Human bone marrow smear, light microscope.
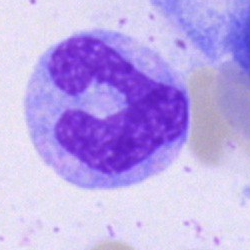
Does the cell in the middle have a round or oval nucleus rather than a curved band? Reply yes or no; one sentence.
No, it is a curved band without separate lobes that the nucleus forms.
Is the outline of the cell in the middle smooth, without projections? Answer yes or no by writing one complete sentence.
Yes, the outline of the cell is smooth.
